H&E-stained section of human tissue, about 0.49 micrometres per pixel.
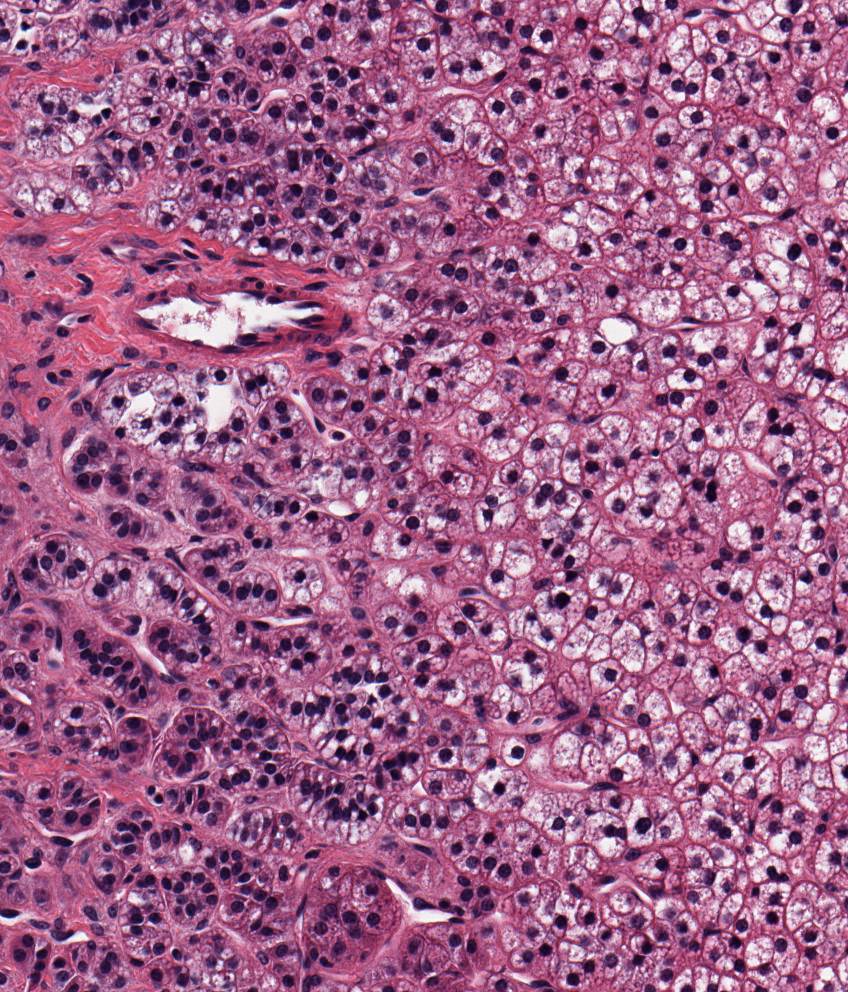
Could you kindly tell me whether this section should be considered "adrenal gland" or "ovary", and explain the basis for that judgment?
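This is adrenal gland. See the pale cells on the right: closely packed polygonal groups with sharply drawn pink borders.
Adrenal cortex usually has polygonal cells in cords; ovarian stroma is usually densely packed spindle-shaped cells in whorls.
They have abundant pale, finely vacuolated, foamy cytoplasm. Lower left, smaller cells lie in rounded clusters outlined by thin pink septa.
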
